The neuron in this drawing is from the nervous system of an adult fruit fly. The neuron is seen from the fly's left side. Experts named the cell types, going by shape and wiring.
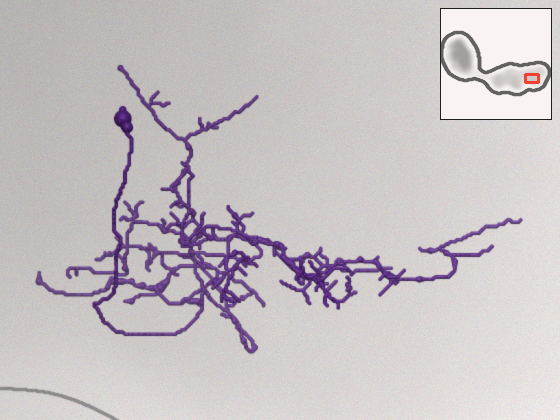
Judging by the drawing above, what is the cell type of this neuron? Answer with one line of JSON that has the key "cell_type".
{"cell_type": "IN09A047"}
